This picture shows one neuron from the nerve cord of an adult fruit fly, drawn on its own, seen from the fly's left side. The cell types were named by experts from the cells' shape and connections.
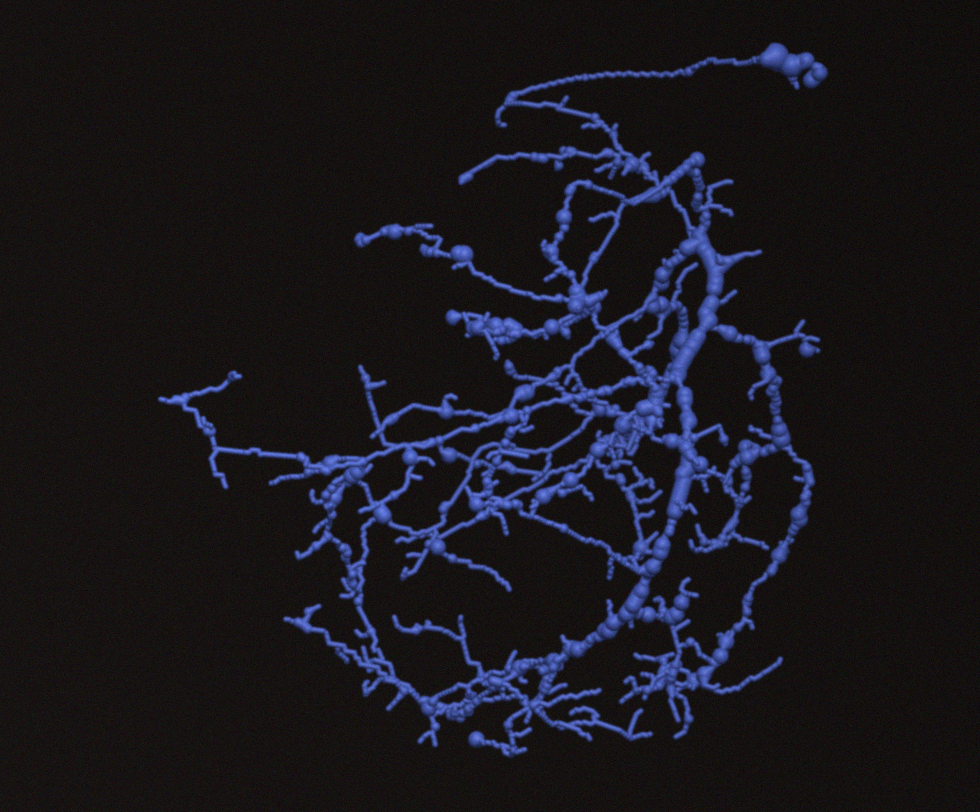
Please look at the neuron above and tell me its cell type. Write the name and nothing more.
IN03A073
